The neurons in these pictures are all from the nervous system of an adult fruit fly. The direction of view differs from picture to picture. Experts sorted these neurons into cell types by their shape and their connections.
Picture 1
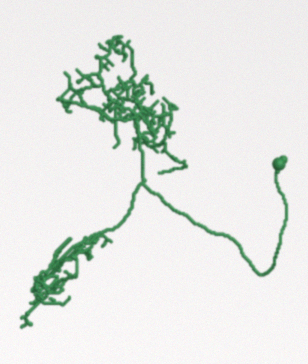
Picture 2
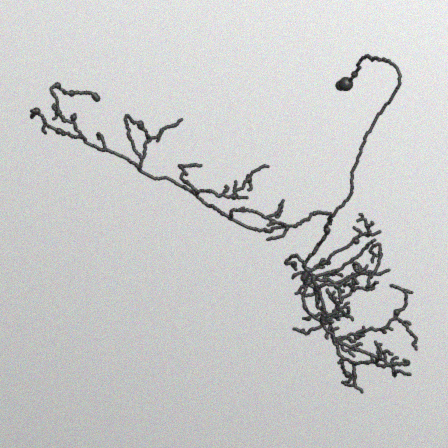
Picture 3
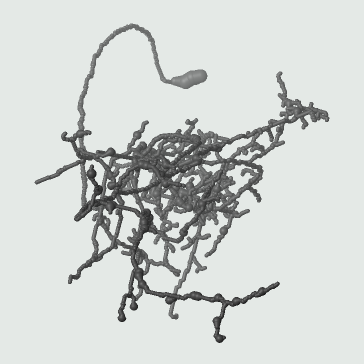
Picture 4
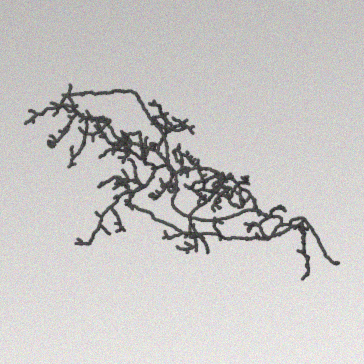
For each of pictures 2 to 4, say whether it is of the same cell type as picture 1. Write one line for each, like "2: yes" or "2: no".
2: yes
3: no
4: no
